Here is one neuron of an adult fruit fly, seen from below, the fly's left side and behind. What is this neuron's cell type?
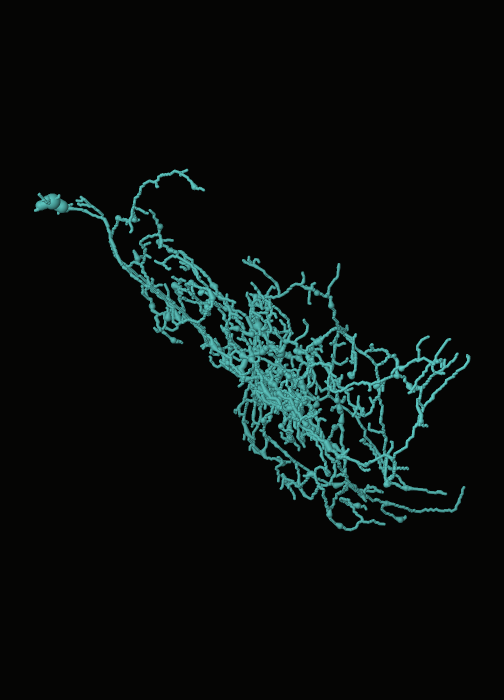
GNG079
